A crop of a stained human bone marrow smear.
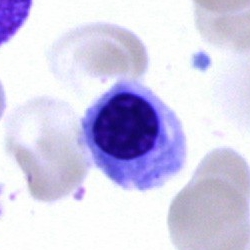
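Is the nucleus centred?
No; it lies off-centre, toward the upper left of a cell whose outline is slightly irregular rather than perfectly round.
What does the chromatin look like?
Dark purple and coarsely clumped.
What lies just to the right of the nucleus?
A paler area of cytoplasm.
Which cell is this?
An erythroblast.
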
